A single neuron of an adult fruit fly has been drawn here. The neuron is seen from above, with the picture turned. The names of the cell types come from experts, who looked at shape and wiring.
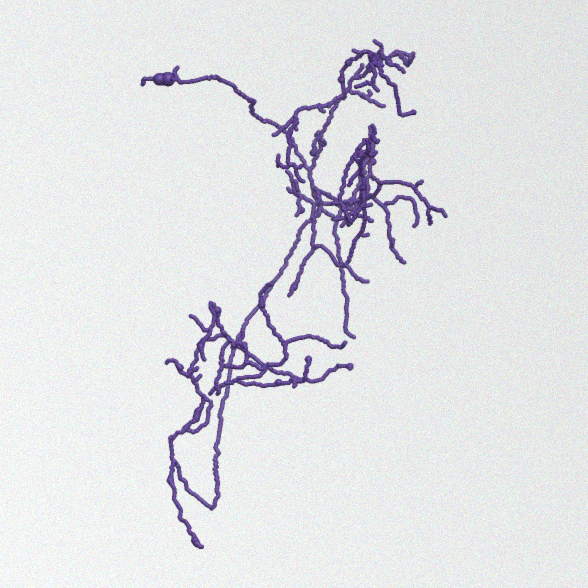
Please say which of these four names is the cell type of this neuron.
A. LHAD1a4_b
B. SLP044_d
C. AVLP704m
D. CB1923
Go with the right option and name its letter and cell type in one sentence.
The cell type that the neuron has is LHAD1a4_b, option A.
